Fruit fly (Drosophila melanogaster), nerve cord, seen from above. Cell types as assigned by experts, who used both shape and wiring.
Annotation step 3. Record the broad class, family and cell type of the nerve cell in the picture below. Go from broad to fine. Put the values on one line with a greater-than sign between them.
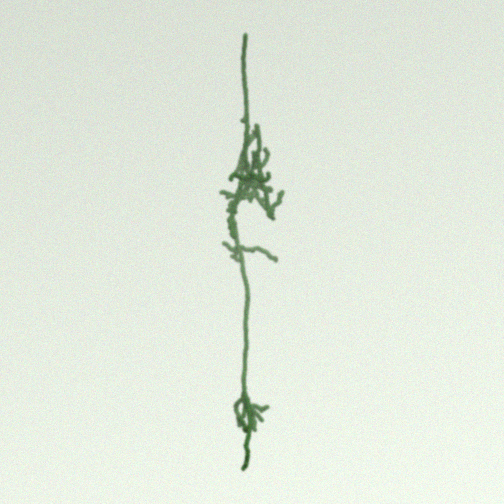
ascending neuron > hemilineage 05B > AN05B071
